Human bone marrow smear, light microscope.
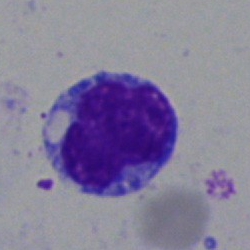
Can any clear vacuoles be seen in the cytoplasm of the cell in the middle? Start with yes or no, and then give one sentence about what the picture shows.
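Yes. A single clear vacuole lies in the cytoplasm on the left side.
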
